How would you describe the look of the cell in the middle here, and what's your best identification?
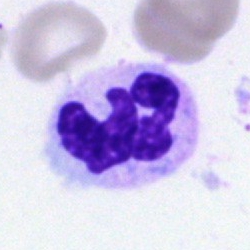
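Nucleus in several lobes joined by thick strands; chromatin dark purple, coarsely clumped. Cytoplasm pale lilac-pink on all sides, with only fine, faint granules and no coarse coloured ones. Segmented neutrophil.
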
